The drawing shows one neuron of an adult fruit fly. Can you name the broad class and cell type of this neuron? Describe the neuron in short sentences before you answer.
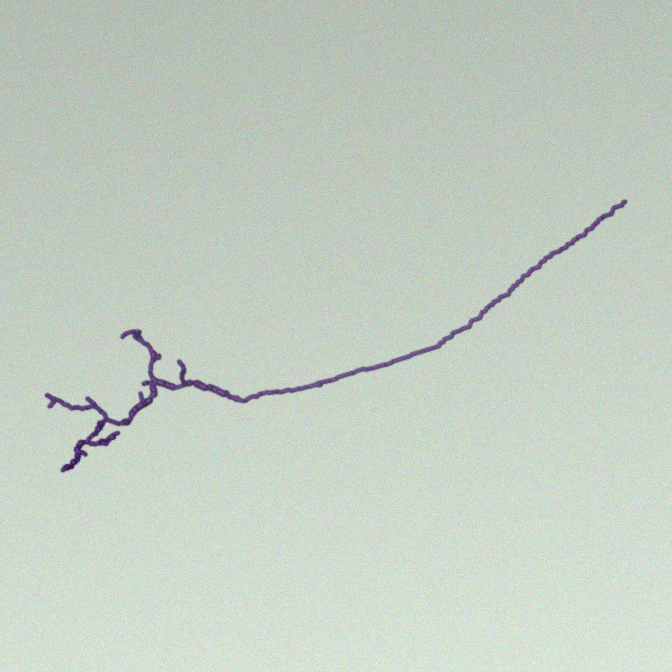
No cell body is drawn. As drawn here it is wider than it is tall. This is a sensory neuron entering the nerve cord. It is of cell type SNxx01.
